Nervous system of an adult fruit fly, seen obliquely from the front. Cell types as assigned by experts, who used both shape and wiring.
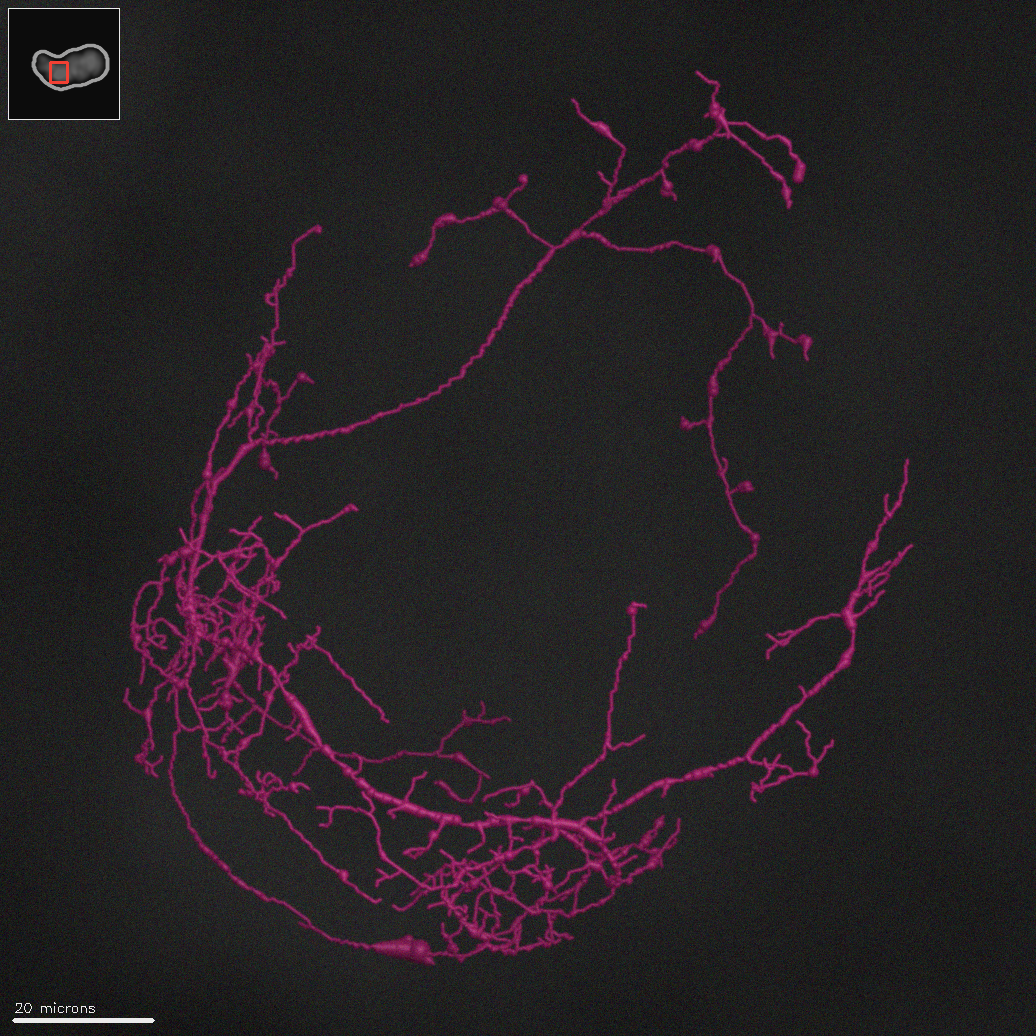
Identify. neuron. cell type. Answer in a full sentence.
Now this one: The cell type is IN04B056.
